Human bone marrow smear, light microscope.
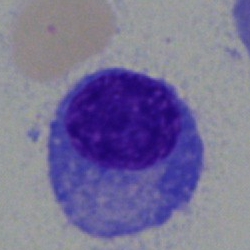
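Plasma cell, the central cell in a stained human bone marrow smear. The outline is a rounded oval, longer from top to bottom. Its chromatin is dark purple and coarsely clumped. The cytoplasm is abundant, stained blue, and shows no distinct granules.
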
